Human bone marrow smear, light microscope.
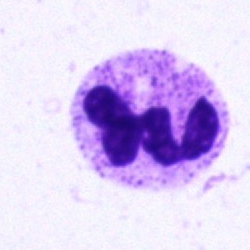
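Segmented neutrophil at the centre of a stained human bone marrow smear. The outline is round and smooth. Dense chromatin stains dark purple, and no nucleoli are visible in the nucleus. Pale lilac cytoplasm surrounds the nucleus on all sides.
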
